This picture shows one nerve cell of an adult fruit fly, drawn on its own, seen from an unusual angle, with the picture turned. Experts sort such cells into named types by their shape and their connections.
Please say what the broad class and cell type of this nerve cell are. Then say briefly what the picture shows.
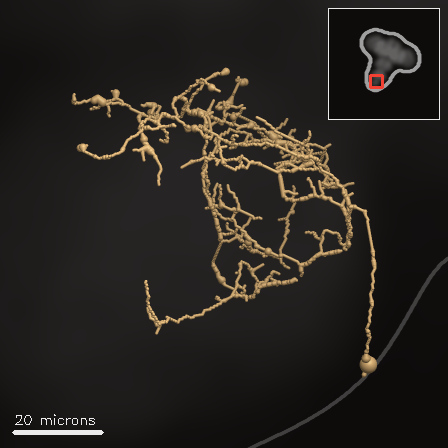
It is a nerve-cord intrinsic neuron. Its cell type is INXXX436. The cell body can be seen at the lower right of the picture. From top to bottom in the picture it spans about 70 microns. The picture shows dozens of branch ends.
